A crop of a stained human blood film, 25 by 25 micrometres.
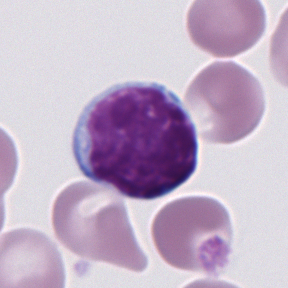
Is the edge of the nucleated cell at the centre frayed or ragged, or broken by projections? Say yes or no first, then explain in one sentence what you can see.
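No. The cell outline is smooth and round, with no surface projections.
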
